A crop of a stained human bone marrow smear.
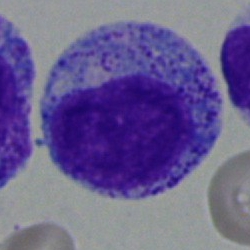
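Promyelocyte, the cell in the middle of this bone marrow smear. Its outline looks round and smooth, as far as I can tell. The nuclear chromatin takes a dark purple stain. The cytoplasm is pale bluish-grey, and dark purple granules are scattered through it.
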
